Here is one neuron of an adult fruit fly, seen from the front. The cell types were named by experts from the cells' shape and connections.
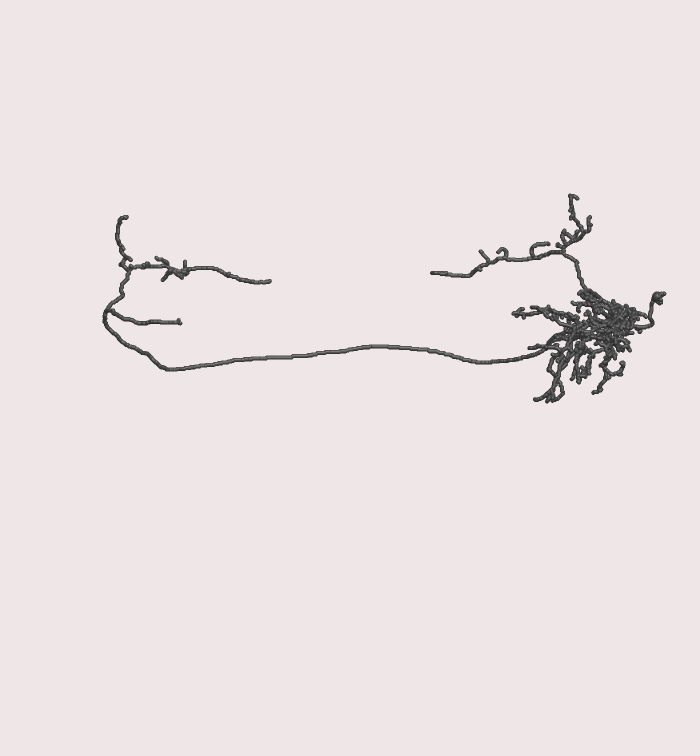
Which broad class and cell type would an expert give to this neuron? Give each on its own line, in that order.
central-brain intrinsic neuron
AVLP219_c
